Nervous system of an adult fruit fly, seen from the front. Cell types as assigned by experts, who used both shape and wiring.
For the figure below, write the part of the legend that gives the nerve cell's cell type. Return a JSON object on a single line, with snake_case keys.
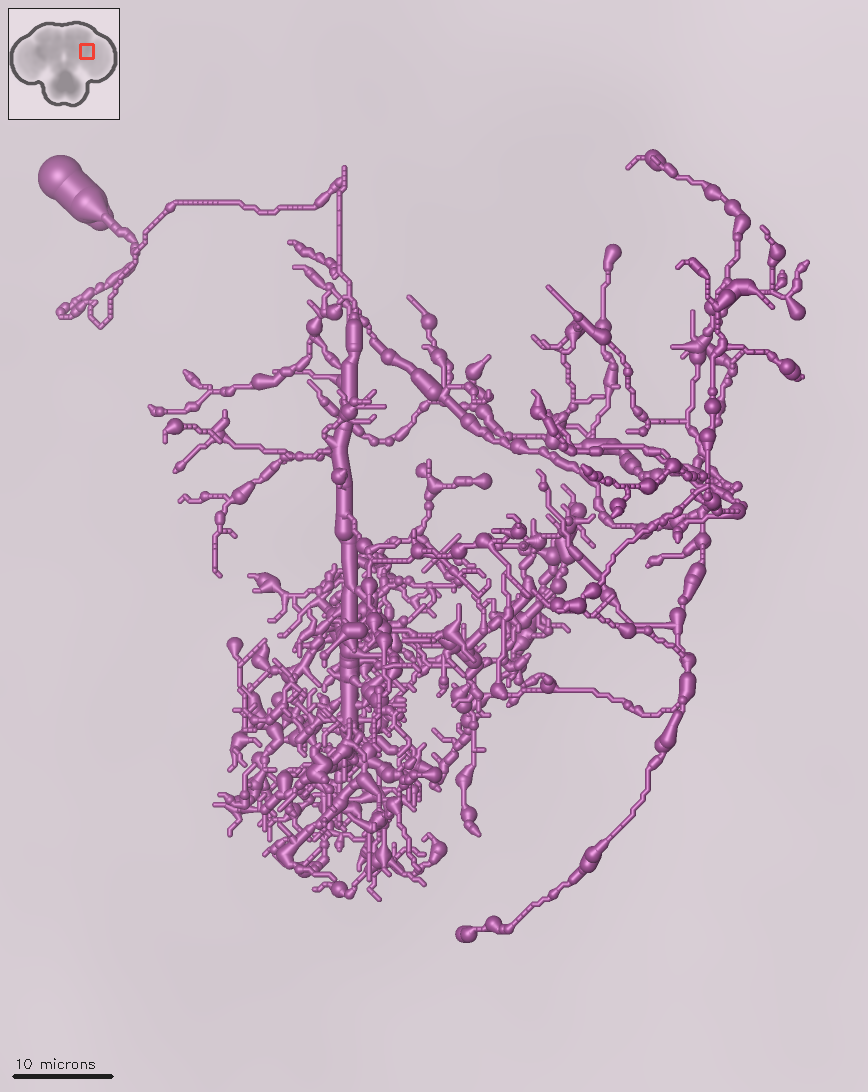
{"cell_type": "PVLP097"}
